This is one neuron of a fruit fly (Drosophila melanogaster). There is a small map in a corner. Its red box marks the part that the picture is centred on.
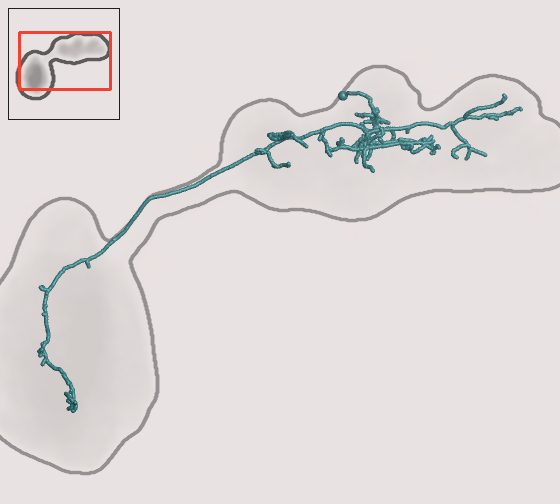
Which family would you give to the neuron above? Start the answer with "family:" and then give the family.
family: hemilineage 05B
